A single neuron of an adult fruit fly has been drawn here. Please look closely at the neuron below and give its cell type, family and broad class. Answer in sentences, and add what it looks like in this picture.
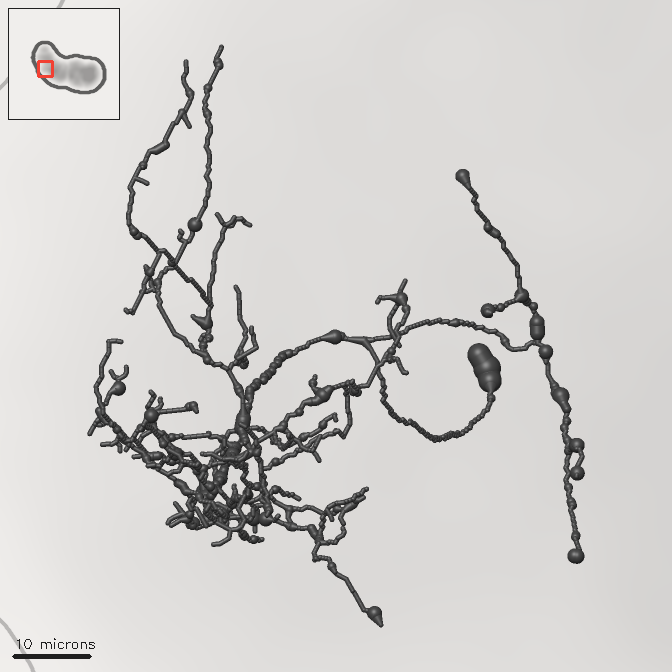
Its cell type is IN16B075_d. The family is hemilineage 16B. It is a nerve-cord intrinsic neuron. The cell body can be seen on the right of the picture. From top to bottom in the picture it spans about 75 microns. Dozens of branch ends can be seen.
